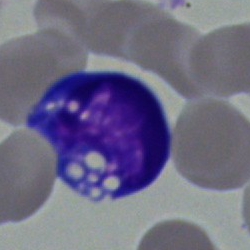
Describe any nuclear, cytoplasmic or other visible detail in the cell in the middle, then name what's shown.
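Outline roughly round. Most of the cell taken up by the nucleus. Clear round vacuoles clustered in the lower left; no distinct granules in the cytoplasm. Cell is a blast.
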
